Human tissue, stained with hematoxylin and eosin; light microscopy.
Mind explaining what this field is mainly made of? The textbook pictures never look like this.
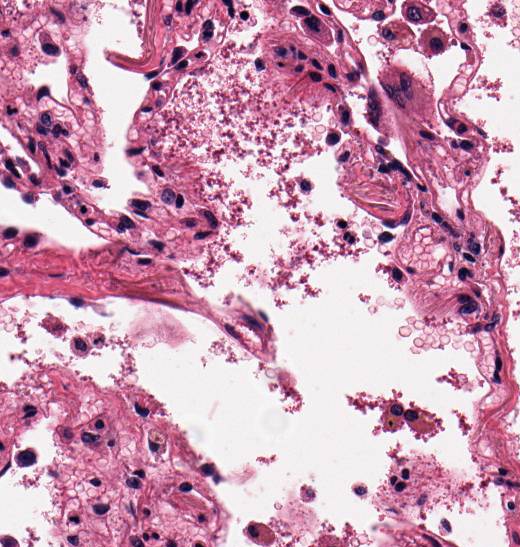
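Alveolus is what this field mainly shows. Thin, branching strands of tissue part large empty spaces, which take up much of the field and especially its centre.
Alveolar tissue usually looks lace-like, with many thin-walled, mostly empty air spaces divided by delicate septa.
No gland or tubule lined by epithelium appears anywhere.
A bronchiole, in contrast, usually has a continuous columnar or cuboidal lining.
A band of wavy pink fibres crosses the left middle, running from the left edge down toward the centre, and most nuclei are small, dark and oval to elongated.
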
